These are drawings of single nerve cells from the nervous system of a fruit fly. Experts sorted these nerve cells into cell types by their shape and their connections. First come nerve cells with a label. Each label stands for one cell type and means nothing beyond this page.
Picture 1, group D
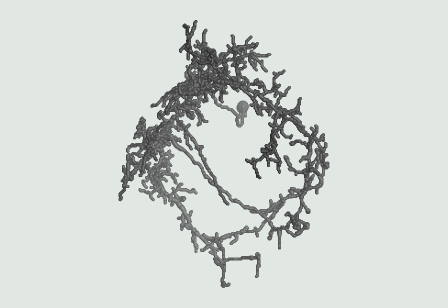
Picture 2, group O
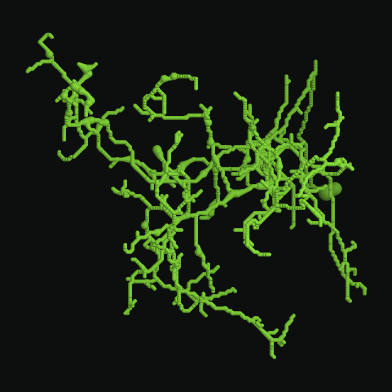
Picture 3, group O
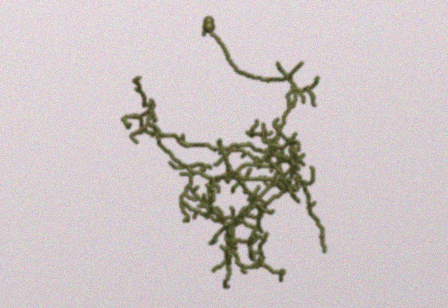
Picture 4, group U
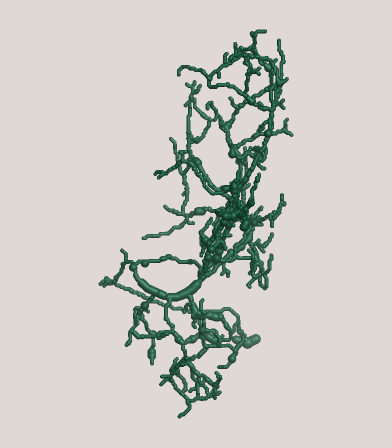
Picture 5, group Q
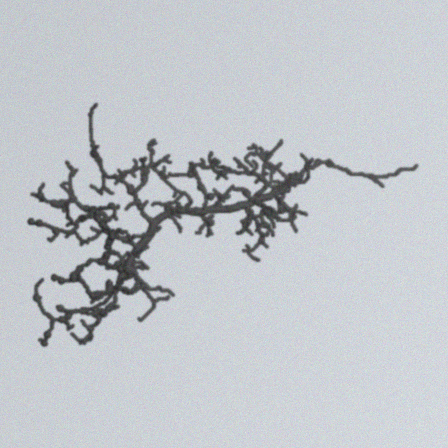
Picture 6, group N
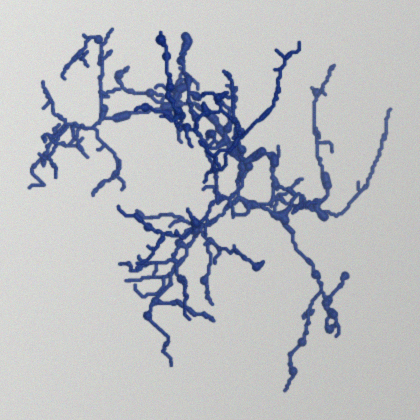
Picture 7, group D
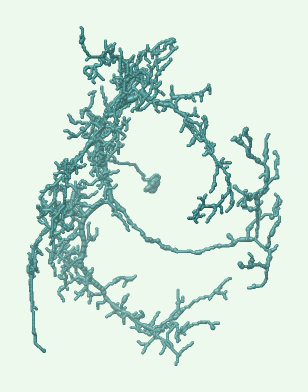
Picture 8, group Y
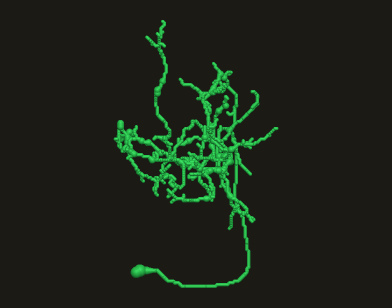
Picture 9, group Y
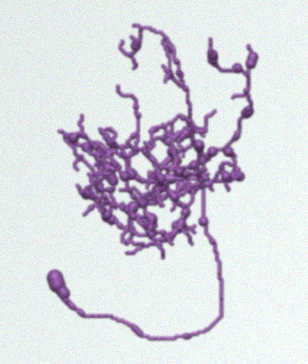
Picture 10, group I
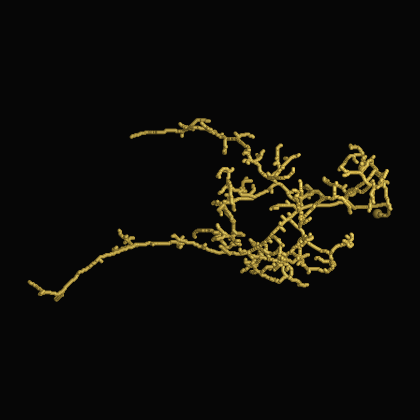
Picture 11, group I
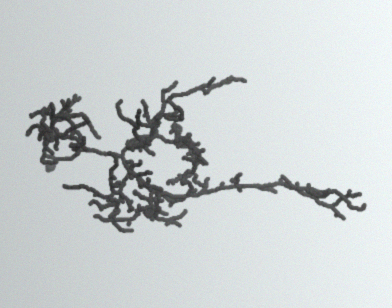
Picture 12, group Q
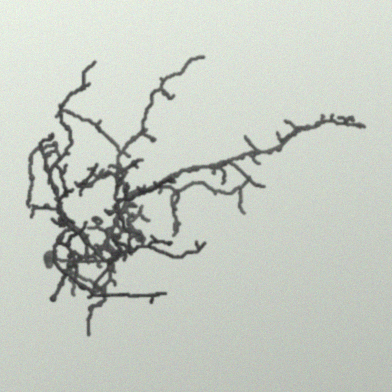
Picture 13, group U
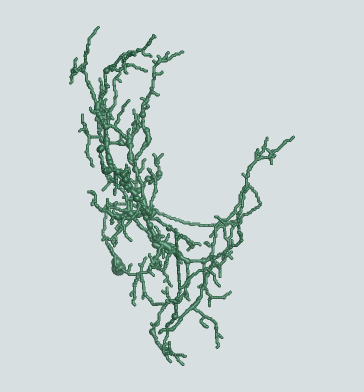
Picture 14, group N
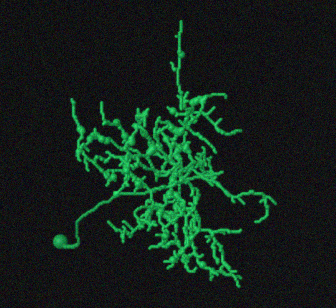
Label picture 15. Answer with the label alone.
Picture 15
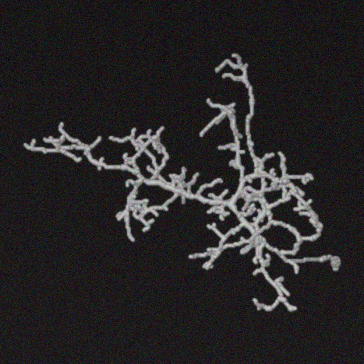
group Q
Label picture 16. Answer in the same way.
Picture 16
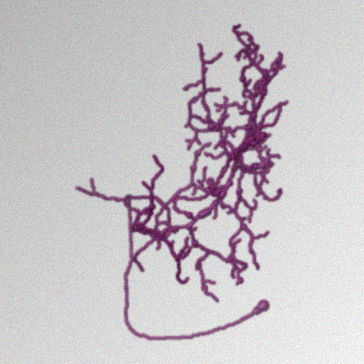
group U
